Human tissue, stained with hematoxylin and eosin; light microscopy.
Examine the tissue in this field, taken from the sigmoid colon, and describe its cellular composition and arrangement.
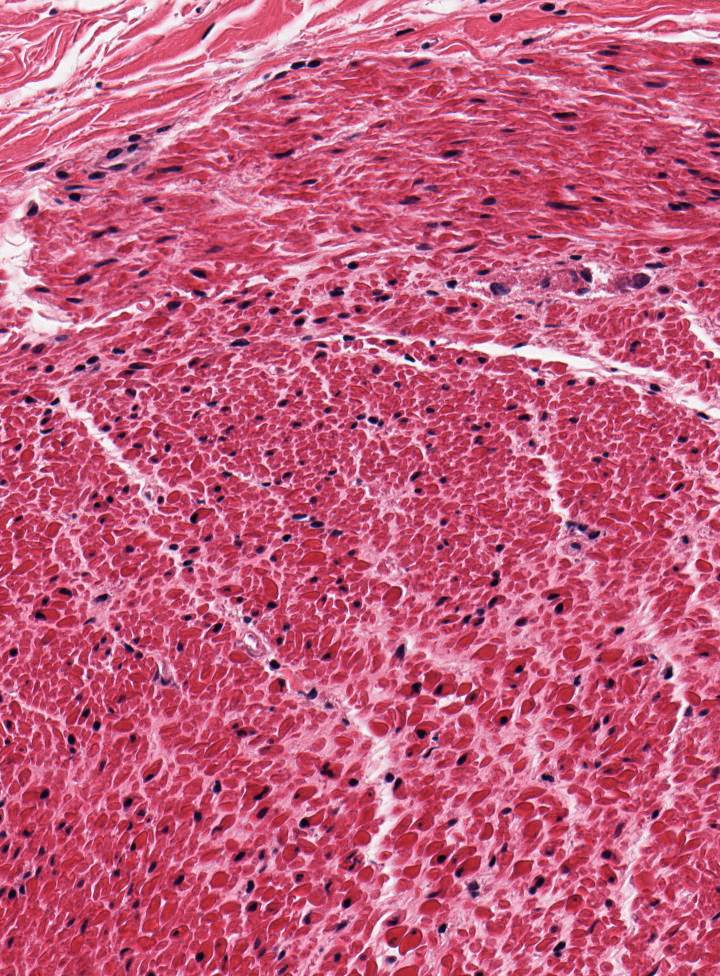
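Lower two-thirds: smooth muscle cells cut across, small rounded pink profiles. Nuclei here dark, small, round to oval, scattered among the profiles. Upper third: smooth muscle cells cut lengthwise, running roughly left to right. Nuclei there elongated.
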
